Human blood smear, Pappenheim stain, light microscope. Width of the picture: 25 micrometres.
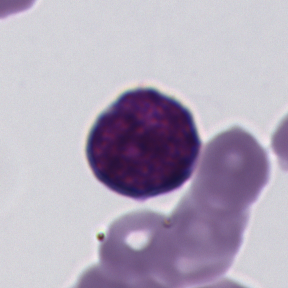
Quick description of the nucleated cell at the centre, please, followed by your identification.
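The cell is about 10 micrometres across, with a smooth outline and no projections from its surface. Its nucleus is round in outline, about 9 micrometres across, and fills about 90% of the cell's area. Only a very thin rim of cytoplasm shows around the nucleus, and this rim at the cell's edge is dark blue-purple. Many small reddish specks are scattered over the nucleus. The cell is a myeloblast.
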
